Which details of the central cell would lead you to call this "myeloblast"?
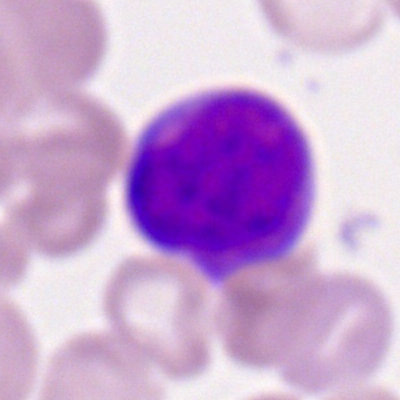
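It's a myeloblast, and the clearest match is the thin rim of cytoplasm around the nucleus.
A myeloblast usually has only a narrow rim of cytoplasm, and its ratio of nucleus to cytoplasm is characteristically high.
That cytoplasm is deep blue, and no granules show in it. There's also a small blunt bulge of cytoplasm projecting from the lower edge of the cell.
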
